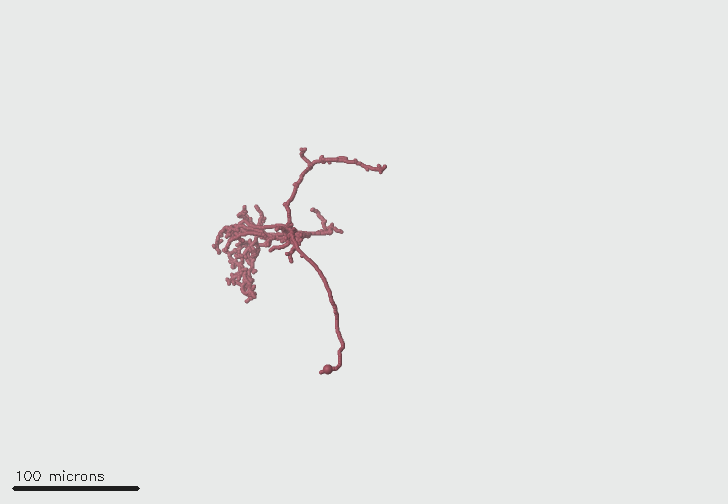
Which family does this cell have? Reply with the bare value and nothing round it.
hemilineage 06B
